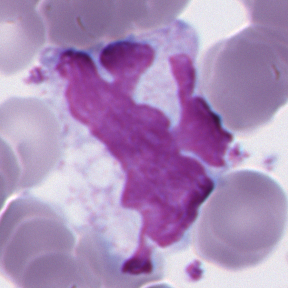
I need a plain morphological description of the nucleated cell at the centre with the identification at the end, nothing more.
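The nucleus is irregular and folded, divided into several lobes, and occupies a large share of the cell. The cytoplasm is very pale, almost colourless with a faint lilac tint, and carries scattered fine pinkish-purple granules. The cell is a monocyte.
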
